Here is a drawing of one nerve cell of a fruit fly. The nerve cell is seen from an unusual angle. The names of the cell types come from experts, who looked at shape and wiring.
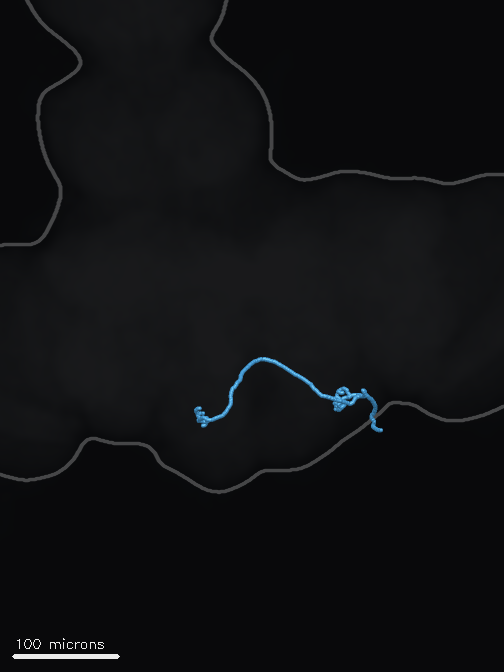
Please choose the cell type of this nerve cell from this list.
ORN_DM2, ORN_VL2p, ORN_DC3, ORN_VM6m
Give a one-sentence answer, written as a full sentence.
This nerve cell is recognized as the cell type ORN_DC3.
